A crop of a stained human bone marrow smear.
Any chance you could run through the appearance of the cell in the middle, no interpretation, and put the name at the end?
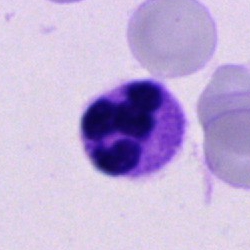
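In this cell the outline is round and smooth. Its chromatin is dense and stains dark purple, and no nucleoli can be seen in the nucleus. The cytoplasm shows no vacuoles. It is a segmented neutrophil.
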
